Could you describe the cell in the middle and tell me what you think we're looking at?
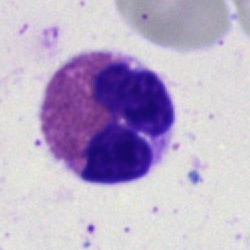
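First, position: the nuclear lobes lie in the right and lower part of the cell. Next, chromatin: dense, staining dark purple. Then cytoplasm: pinkish-purple and filled with fine, closely packed granules. Conclusion: an eosinophil.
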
